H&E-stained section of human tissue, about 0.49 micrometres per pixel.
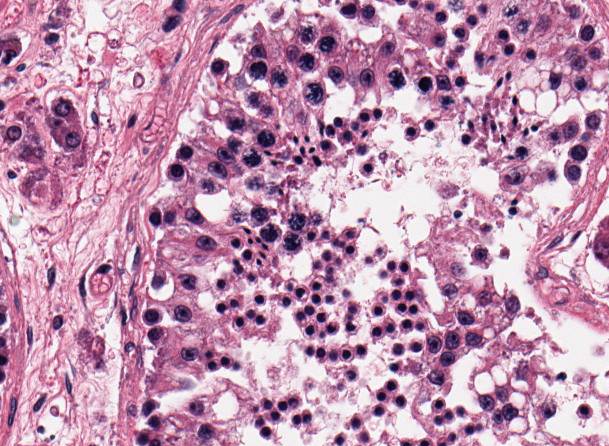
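Testis, where the tubule's stratified epithelium stacks many layers of rounded germ cells from the wall toward the centre. Crowding the centre and lower middle are small round cells with dense, very dark nuclei. Larger round cells, big-nucleated with coarse dark chromatin, sit in the outer and middle layers, plainest along the upper and left parts. Outside the tubule, upper left: a small cluster of large polygonal cells with abundant pink cytoplasm and round nuclei.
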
